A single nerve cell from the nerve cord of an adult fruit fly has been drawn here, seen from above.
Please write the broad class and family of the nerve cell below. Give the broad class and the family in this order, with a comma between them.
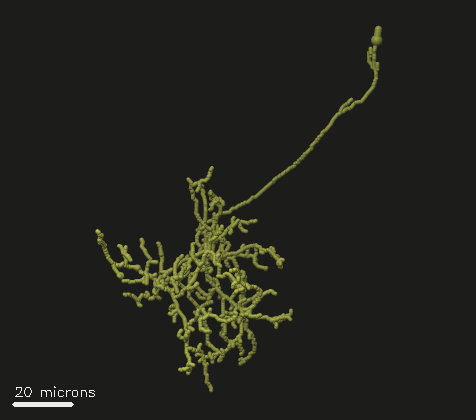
nerve-cord intrinsic neuron, hemilineage 13B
